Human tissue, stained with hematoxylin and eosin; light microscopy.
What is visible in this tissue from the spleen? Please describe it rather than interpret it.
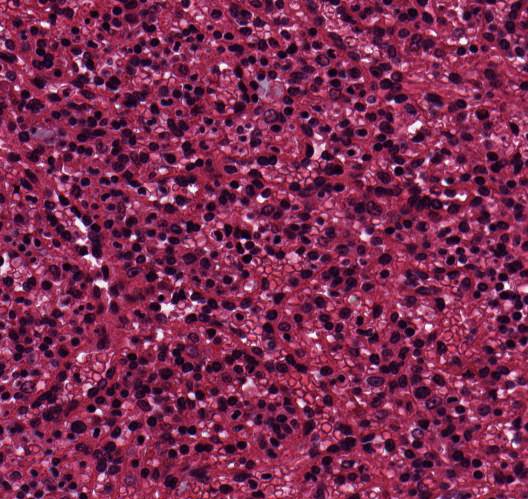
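Take a look at how the cells make one continuous solid sheet filling the whole field. Nowhere do they form glands, tubules or follicles. Most of the nuclei are round and stained dark. Between the cells run only thin pink strands; you won't find any broad fibrous bands.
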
